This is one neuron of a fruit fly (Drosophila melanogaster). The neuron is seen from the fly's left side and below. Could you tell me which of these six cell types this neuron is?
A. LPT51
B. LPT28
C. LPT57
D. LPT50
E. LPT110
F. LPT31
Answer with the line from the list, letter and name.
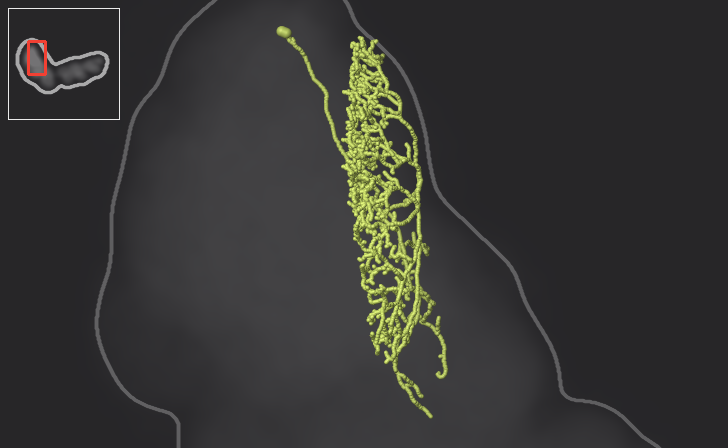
B. LPT28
